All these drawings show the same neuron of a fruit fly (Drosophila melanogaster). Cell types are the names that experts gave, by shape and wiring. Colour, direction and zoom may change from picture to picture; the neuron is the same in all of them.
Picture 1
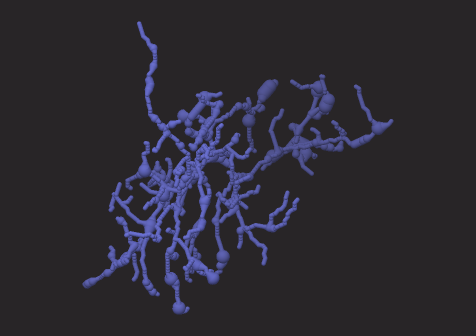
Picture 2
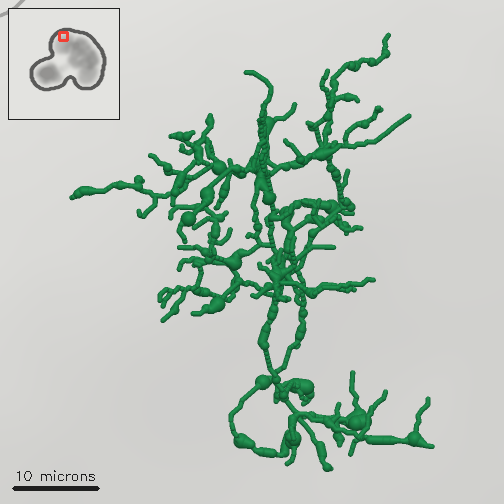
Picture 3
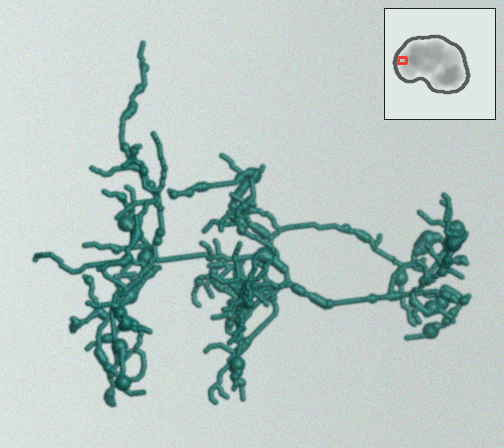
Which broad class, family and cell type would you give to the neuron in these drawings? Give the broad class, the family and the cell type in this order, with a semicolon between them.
optic-lobe intrinsic neuron; Mi; Mi14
